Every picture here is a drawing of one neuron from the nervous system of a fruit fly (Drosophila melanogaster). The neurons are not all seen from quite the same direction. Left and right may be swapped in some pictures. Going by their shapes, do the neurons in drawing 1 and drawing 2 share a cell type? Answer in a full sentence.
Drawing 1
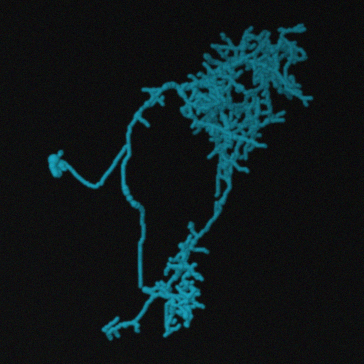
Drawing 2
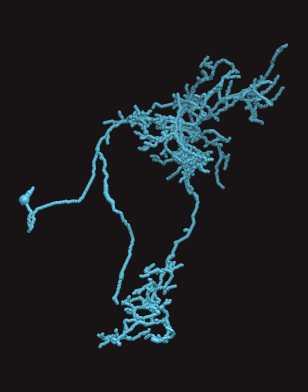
They are of the same cell type.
